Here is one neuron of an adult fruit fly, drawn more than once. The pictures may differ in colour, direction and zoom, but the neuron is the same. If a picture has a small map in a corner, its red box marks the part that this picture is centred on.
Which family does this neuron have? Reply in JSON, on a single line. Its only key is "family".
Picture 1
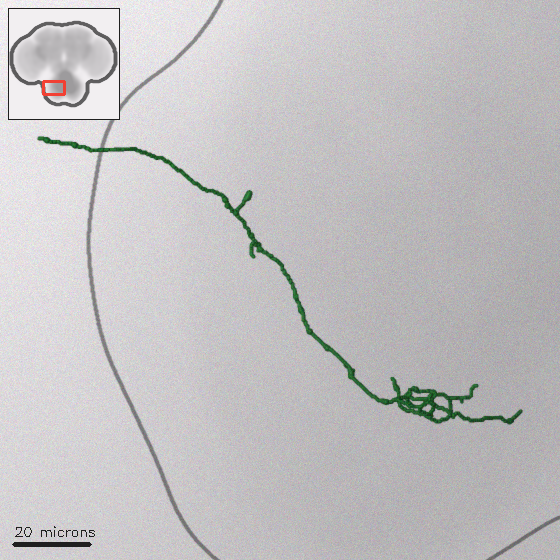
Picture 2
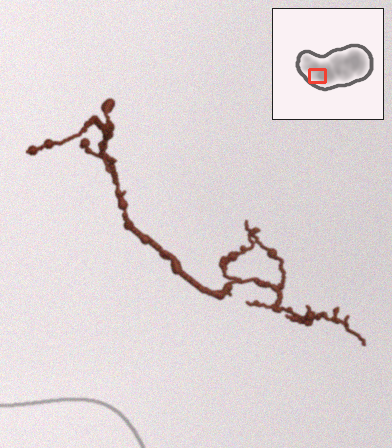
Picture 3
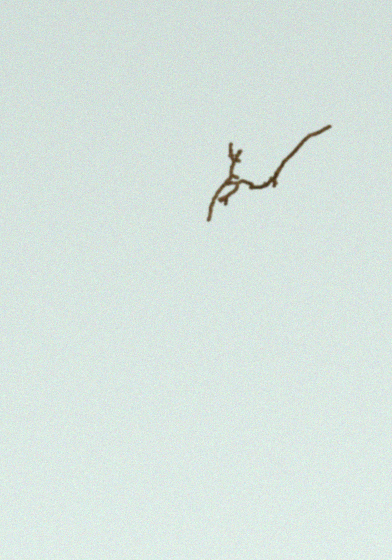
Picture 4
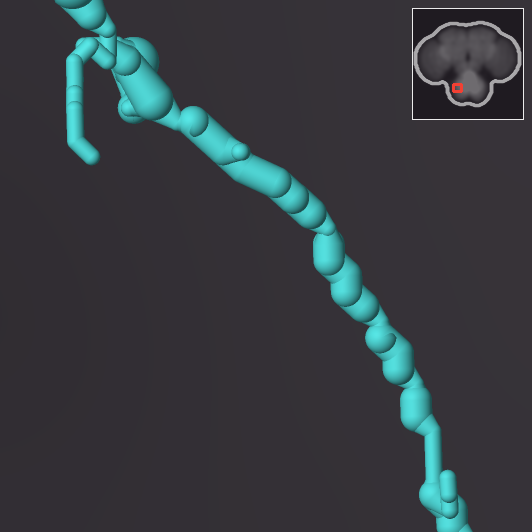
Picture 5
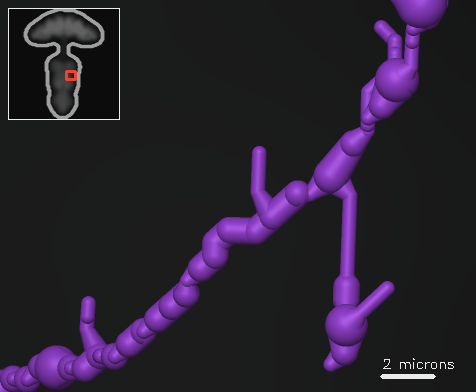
{"family": "class mechanosensory tactile"}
